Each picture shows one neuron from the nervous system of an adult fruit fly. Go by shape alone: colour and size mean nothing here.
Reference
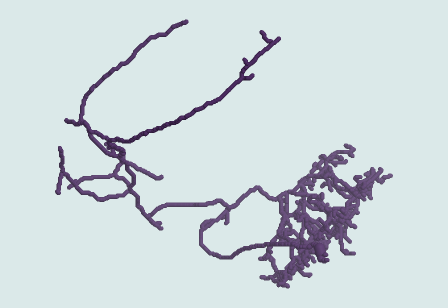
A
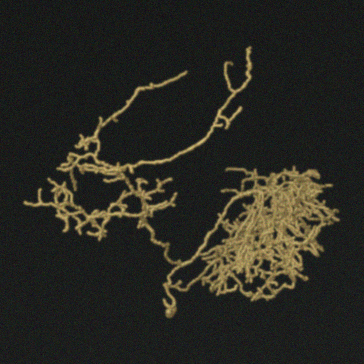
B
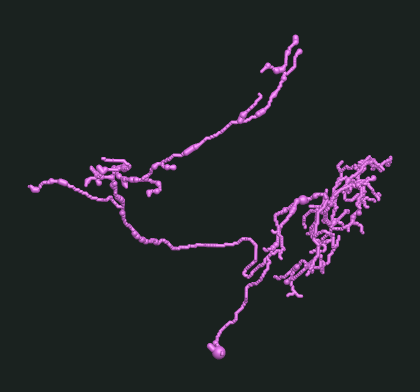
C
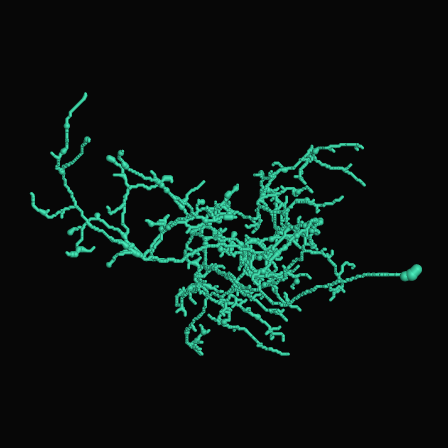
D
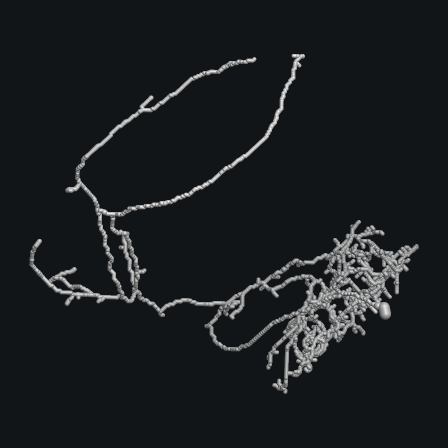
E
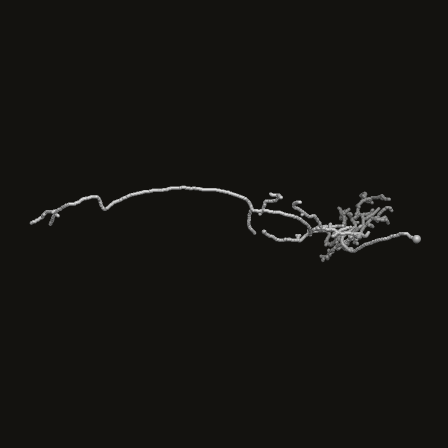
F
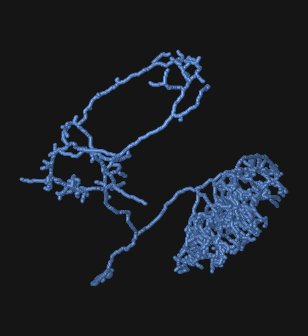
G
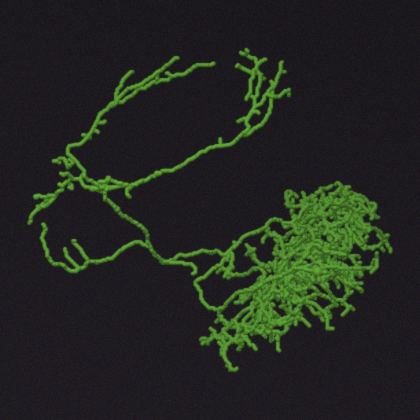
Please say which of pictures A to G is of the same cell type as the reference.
D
